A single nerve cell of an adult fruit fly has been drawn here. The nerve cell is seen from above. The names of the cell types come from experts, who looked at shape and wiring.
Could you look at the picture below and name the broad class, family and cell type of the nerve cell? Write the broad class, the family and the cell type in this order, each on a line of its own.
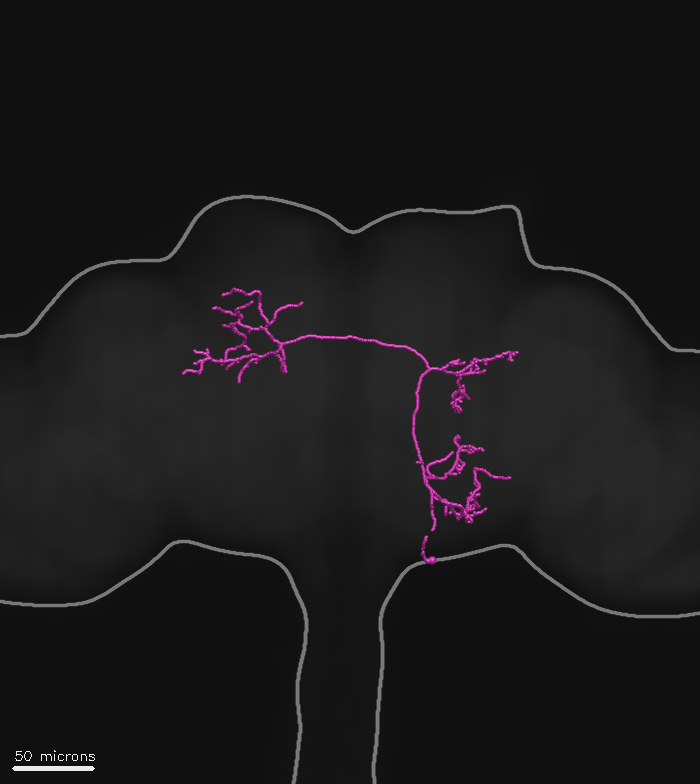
central-brain intrinsic neuron
hemilineage DM5_central
LAL179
